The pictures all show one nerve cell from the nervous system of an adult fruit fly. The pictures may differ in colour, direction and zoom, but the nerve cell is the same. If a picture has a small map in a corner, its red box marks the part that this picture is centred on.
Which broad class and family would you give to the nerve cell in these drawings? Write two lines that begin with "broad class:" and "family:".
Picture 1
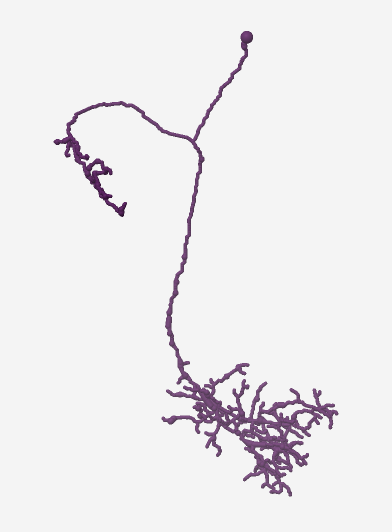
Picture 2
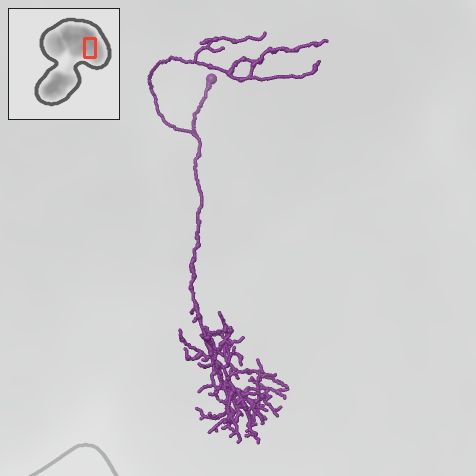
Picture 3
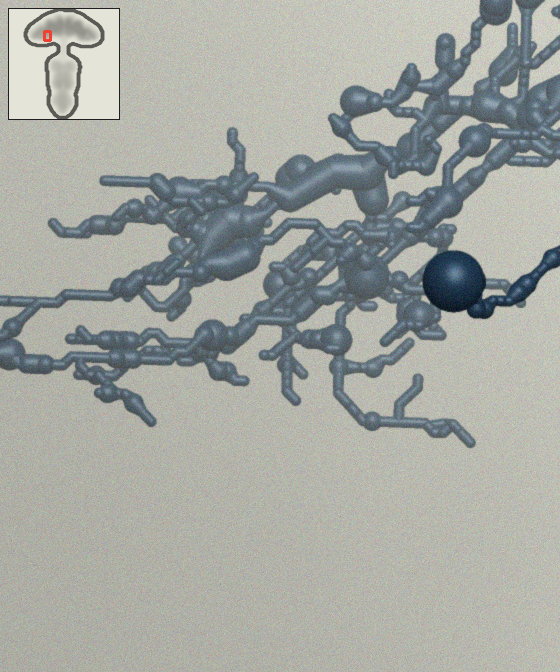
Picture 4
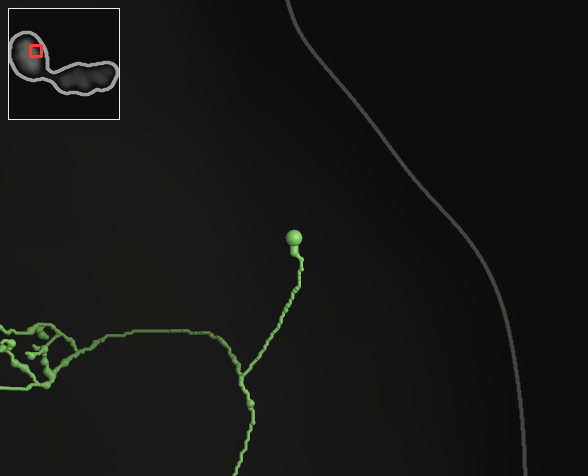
broad class: visual projection neuron
family: hemilineage VPNp3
